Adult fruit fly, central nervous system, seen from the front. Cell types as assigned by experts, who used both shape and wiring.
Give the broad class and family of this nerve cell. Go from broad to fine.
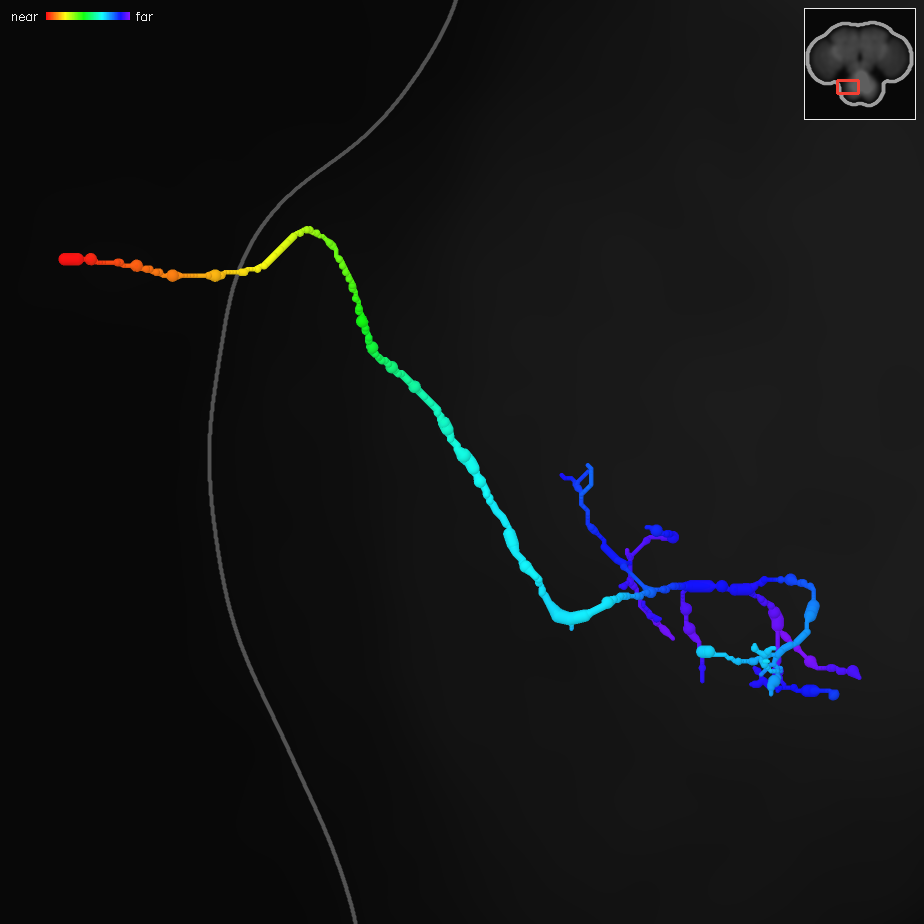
sensory neuron entering the nerve cord; class mechanosensory tactile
